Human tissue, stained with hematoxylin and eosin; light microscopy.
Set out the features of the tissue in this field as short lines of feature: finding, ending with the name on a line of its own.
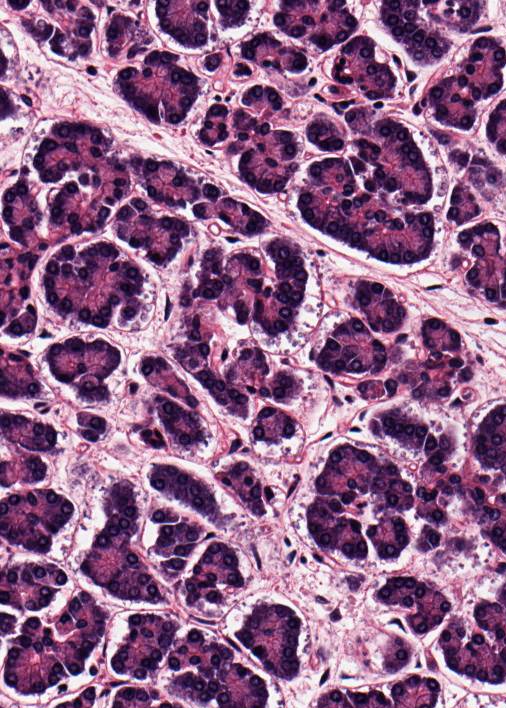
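Acini: closely packed, filling nearly the whole field
Acinar cells: pyramidal, broad bases at the outer edge of each acinus
Nuclei: single, round, dark, toward the cell base
Lumina: small, inconspicuous
Name: pancreas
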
